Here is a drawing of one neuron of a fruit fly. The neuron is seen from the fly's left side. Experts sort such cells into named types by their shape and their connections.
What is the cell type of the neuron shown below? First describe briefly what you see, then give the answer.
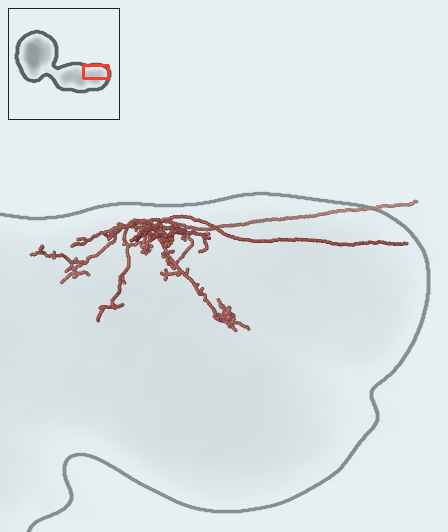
In this view it is more than twice as wide as it is tall. It is an efferent neuron of the nerve cord. It is of cell type EN00B026.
